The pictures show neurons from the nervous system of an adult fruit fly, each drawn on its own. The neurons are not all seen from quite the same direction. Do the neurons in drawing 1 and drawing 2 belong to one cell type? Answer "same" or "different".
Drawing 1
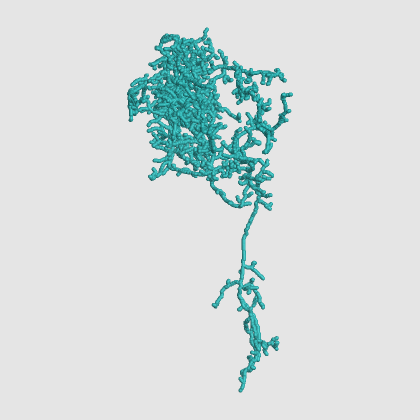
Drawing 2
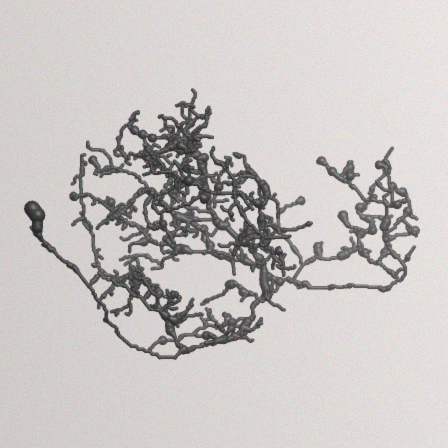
same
